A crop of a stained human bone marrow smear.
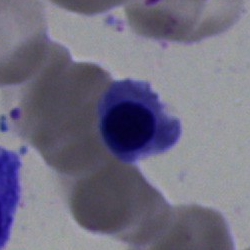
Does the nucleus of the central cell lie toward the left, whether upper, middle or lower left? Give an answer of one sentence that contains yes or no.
Yes, what lies to the right of the nucleus is most of the cytoplasm.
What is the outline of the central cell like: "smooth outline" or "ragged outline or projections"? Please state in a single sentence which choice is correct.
In outline, this cell is rough rather than smooth and even.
